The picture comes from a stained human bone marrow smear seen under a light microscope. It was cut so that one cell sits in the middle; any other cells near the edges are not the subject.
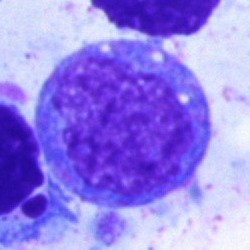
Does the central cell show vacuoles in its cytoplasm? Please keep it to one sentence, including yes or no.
Yes, what the cytoplasm of this cell holds is one or more clear vacuoles.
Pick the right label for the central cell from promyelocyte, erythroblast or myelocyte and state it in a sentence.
In the crop, the cell of interest at the centre is a promyelocyte.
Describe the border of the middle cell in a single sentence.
A smooth, projection-free outline is what this cell has.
